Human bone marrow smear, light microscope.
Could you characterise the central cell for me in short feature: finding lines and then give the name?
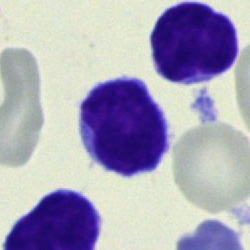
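Outline: roughly round, the edge slightly uneven
Nucleus: fills almost the whole cell
Chromatin: dense, dark purple all through
Cytoplasm: just a thin pale blue crescent, and only at the lower left
So, the name: lymphocyte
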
